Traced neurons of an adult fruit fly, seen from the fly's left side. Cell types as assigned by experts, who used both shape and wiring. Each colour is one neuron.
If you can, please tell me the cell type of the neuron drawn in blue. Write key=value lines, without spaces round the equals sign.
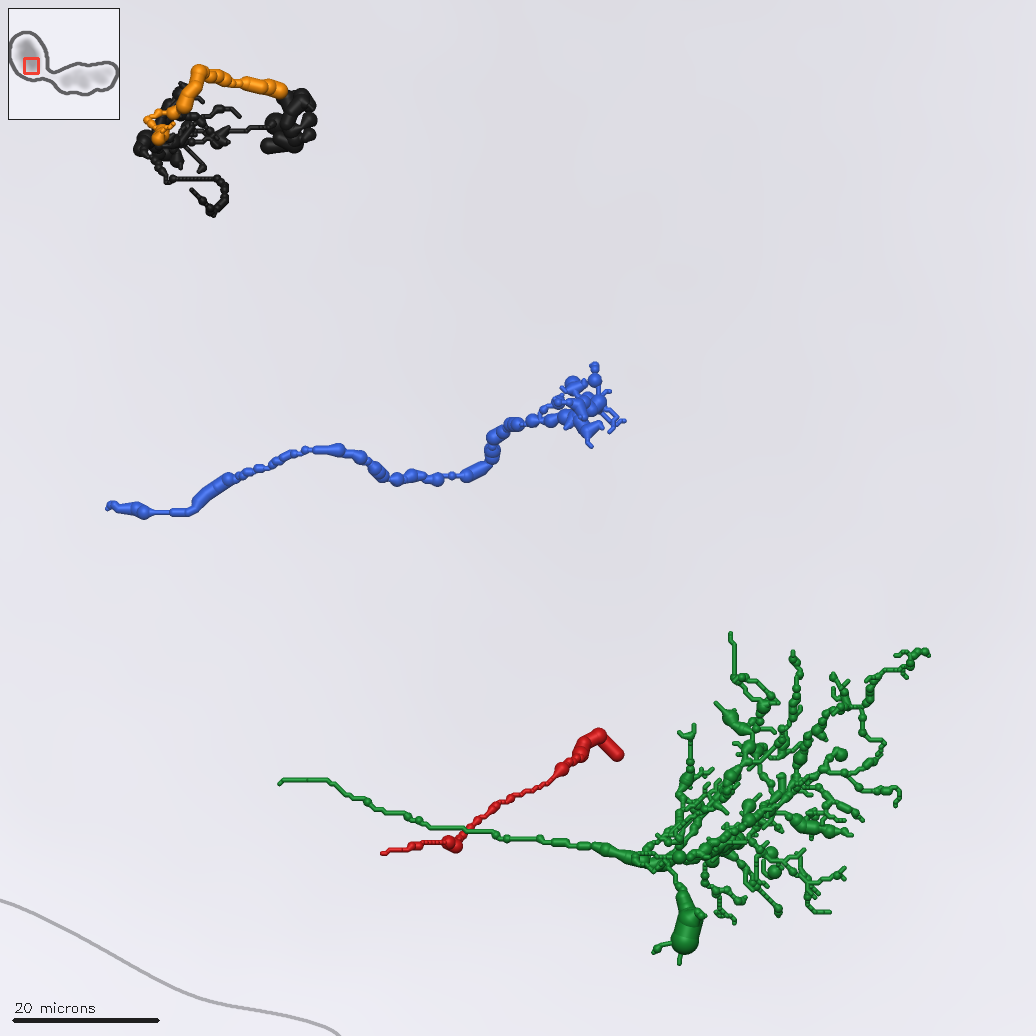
cell_type=L3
